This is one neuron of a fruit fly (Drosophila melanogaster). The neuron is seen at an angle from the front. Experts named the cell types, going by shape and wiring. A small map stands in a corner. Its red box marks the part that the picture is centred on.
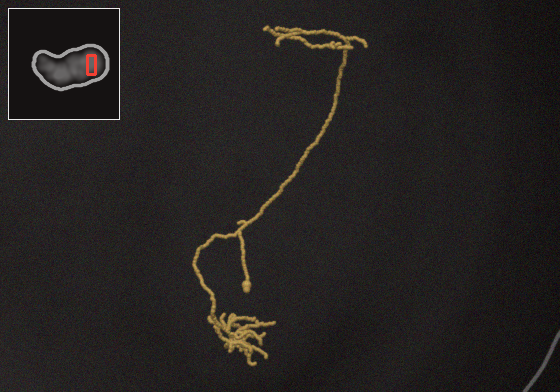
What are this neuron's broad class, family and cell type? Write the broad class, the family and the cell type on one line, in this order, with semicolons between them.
visual projection neuron; hemilineage VPNv2; LC16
